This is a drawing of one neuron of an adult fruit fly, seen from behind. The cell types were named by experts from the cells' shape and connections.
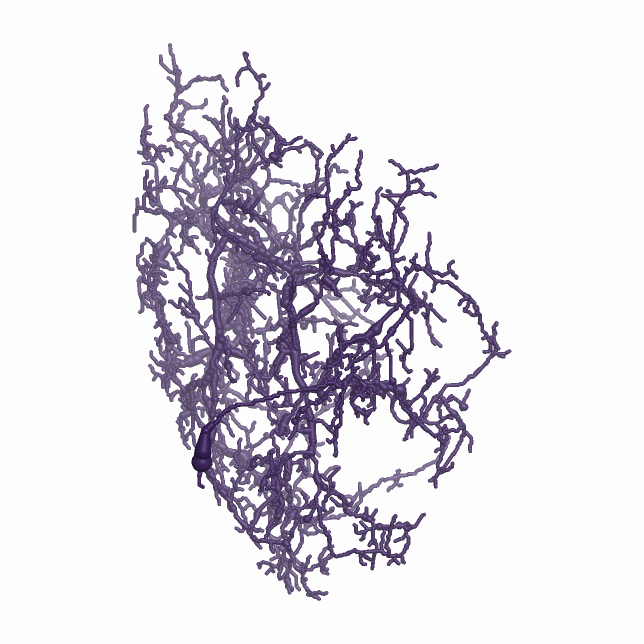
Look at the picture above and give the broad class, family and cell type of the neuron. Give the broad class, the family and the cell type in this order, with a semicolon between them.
nerve-cord intrinsic neuron; hemilineage 21A; IN21A004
